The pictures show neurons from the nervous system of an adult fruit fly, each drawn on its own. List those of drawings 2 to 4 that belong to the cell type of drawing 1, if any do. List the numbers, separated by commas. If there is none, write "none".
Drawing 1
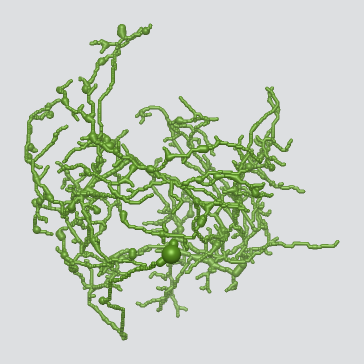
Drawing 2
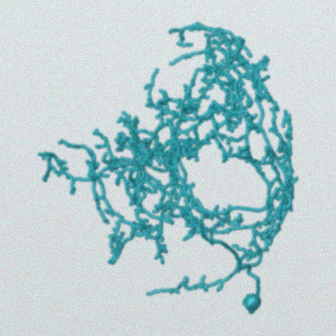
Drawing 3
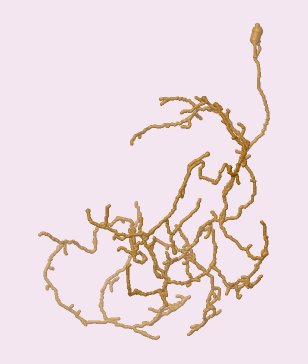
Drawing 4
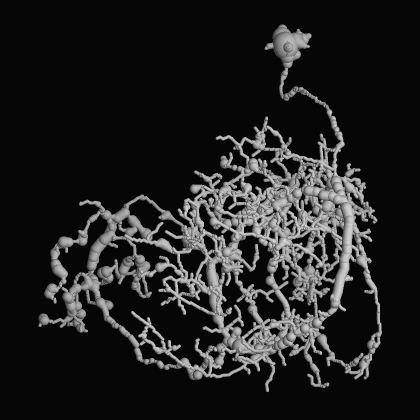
2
